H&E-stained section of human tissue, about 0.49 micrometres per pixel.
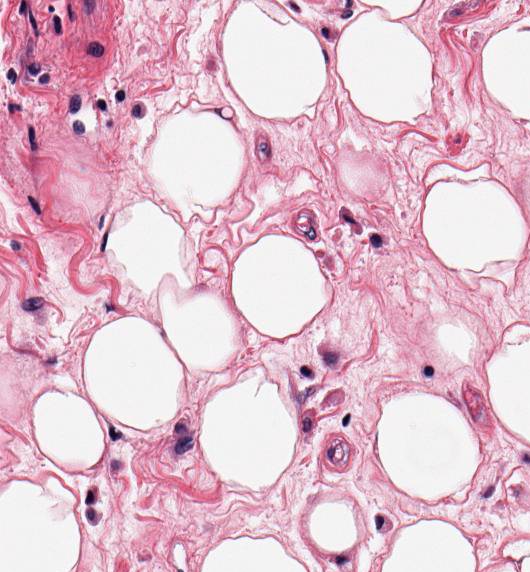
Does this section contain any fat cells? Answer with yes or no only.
Yes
